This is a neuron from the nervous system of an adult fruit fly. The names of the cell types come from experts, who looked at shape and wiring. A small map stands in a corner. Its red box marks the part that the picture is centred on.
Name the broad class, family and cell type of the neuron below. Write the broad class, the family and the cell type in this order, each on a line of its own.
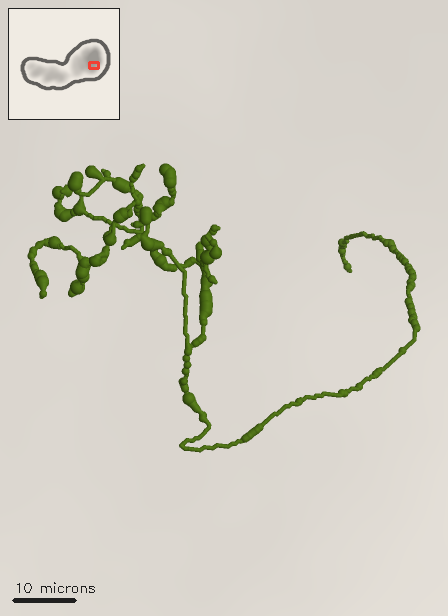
sensory neuron entering the brain
class hygrosensory
HRN_VP1l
